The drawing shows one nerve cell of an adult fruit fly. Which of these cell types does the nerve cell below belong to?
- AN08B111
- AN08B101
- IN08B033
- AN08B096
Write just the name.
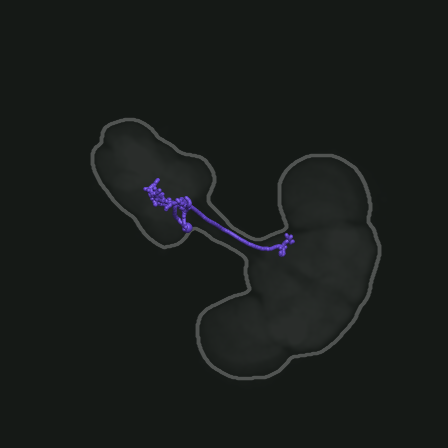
AN08B101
